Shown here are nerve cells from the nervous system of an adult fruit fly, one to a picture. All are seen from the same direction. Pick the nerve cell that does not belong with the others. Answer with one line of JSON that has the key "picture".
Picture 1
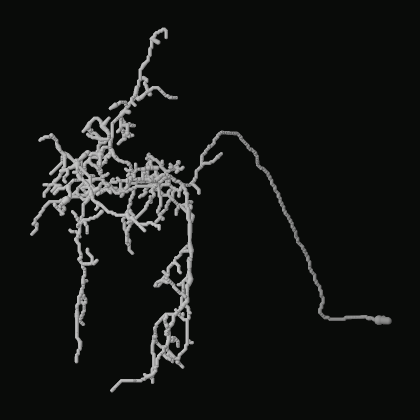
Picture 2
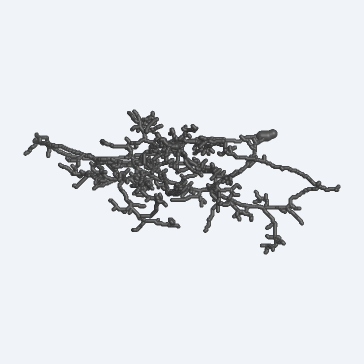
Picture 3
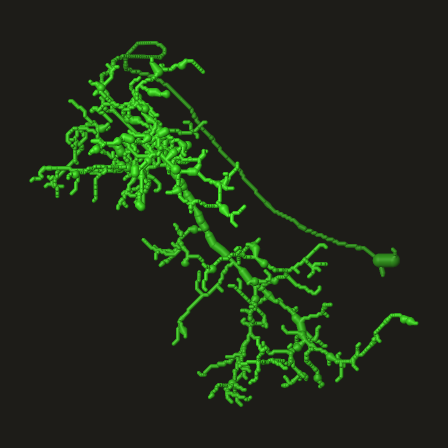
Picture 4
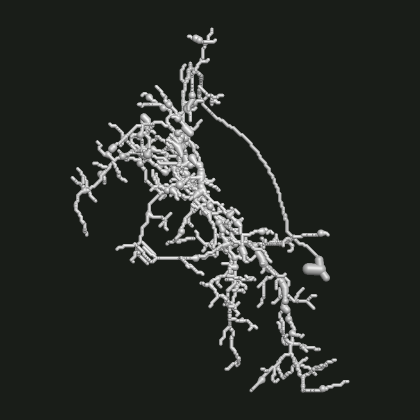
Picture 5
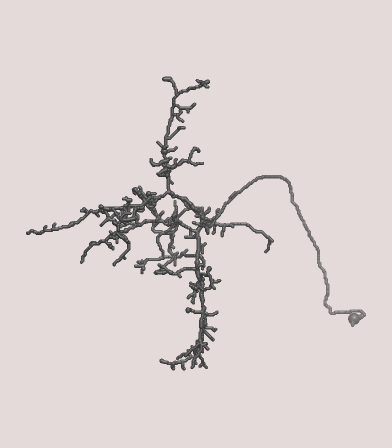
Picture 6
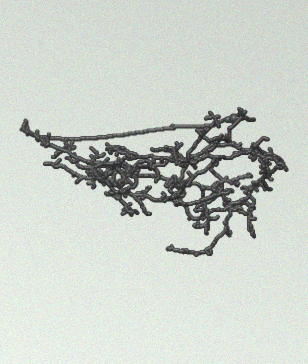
{"picture": 6}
